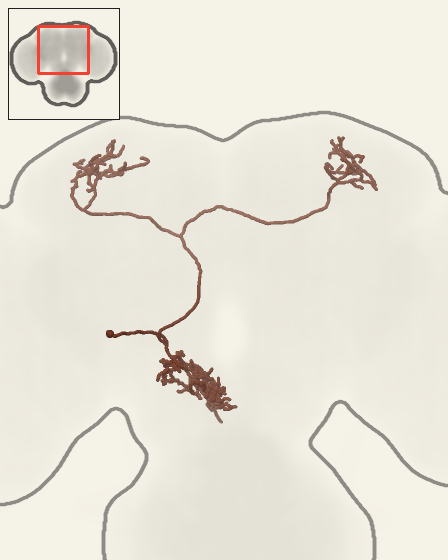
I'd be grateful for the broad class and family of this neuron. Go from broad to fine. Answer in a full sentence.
A central-brain intrinsic neuron of hemilineage ALl1_ventral.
